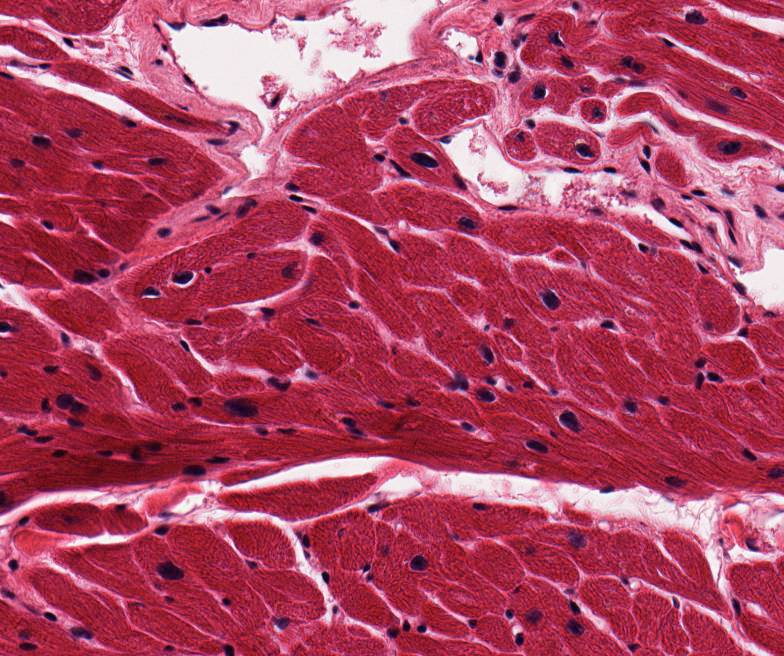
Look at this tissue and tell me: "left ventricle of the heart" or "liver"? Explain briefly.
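Left ventricle of the heart. Decider: the field is made of muscle fibres, some branching and joining neighbouring fibres.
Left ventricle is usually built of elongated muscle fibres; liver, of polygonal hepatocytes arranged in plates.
Fibre nuclei oval, central. Fibre cytoplasm deep red-pink throughout the field. Between fibres: thin strands of pale connective tissue with small dark elongated nuclei.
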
